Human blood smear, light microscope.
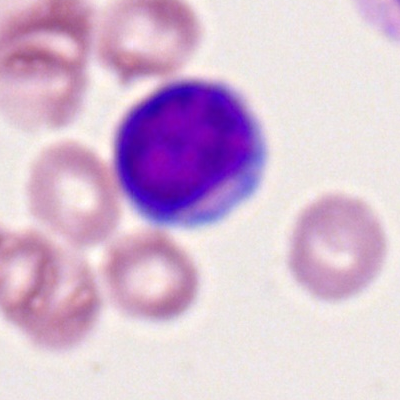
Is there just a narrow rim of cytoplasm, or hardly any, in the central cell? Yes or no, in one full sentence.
Yes, the cytoplasm of this cell is scant.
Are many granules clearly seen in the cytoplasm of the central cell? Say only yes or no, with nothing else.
No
